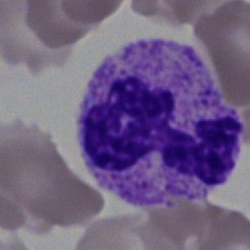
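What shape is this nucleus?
Lobed, its parts joined by a broad band of chromatin.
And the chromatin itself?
Dark purple, coarsely clumped.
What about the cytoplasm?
Plentiful and pale lilac-pink, with fine purple granules scattered throughout.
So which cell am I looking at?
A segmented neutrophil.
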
